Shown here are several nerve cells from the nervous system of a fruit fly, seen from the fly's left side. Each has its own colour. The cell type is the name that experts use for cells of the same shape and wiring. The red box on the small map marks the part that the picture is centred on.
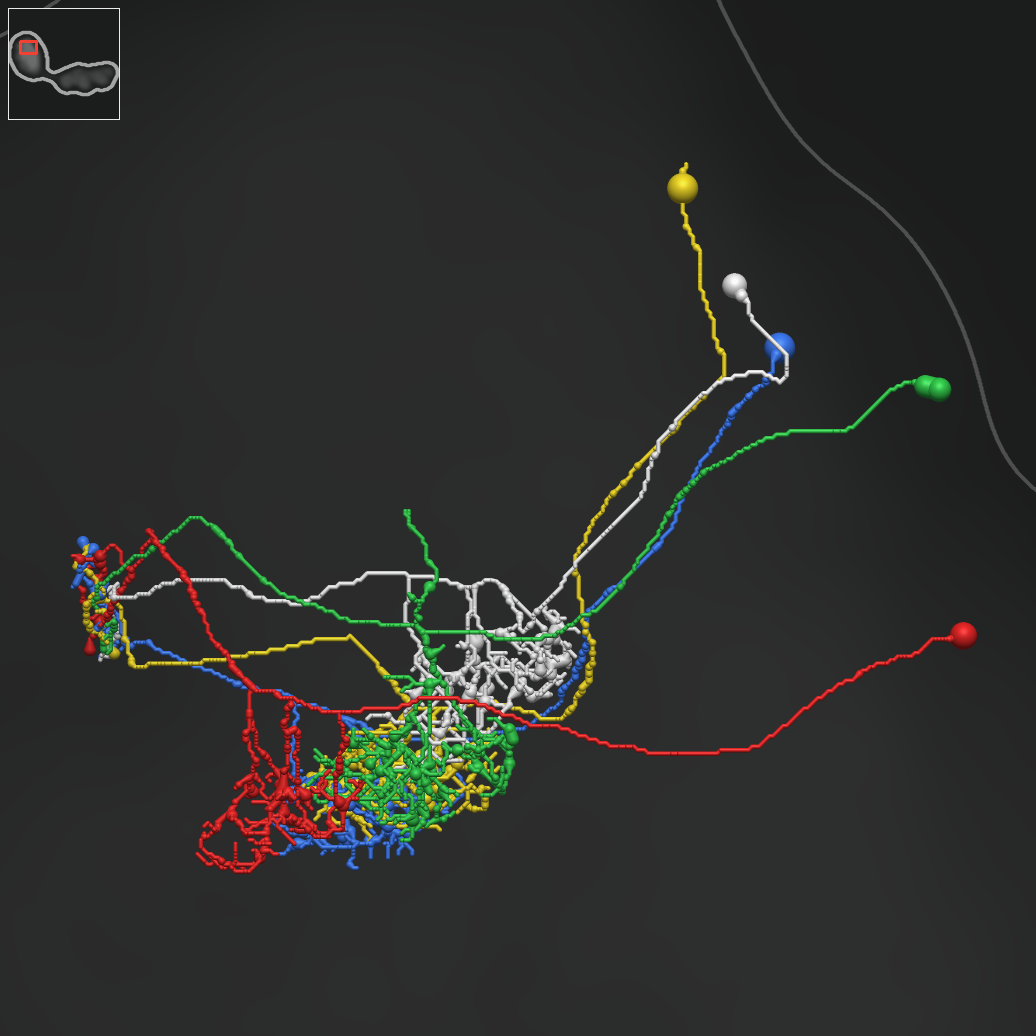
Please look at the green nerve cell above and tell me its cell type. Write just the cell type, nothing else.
FC1F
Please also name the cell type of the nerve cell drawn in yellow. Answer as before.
FC1A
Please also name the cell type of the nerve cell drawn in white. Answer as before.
FC1B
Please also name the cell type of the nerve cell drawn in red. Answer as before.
FC1E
